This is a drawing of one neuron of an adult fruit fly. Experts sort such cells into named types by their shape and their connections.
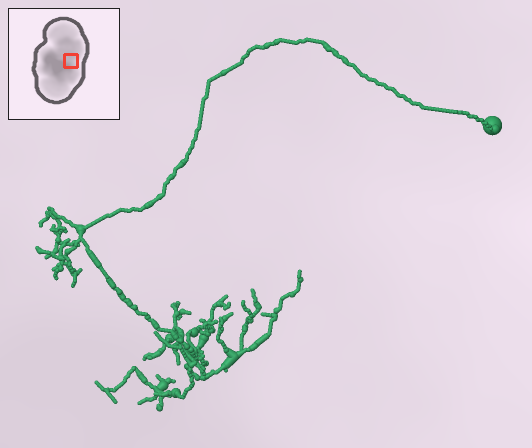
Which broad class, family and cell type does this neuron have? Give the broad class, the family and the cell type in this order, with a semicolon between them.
central-brain intrinsic neuron; class CX; vDeltaI_b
